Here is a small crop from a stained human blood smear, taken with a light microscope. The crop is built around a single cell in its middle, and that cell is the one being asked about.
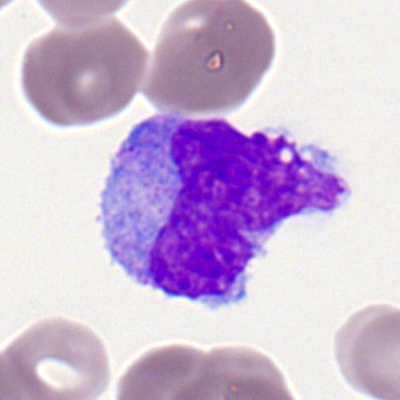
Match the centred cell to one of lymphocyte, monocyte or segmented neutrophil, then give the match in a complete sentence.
Positioned in the middle of the crop is a monocyte.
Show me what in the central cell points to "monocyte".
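Monocyte. Nucleus placed in the right part of the cell. Chromatin dark purple, coarsely clumped. Cytoplasm dusted with fine purplish granules. A few small clear vacuoles near the upper right edge of the cell.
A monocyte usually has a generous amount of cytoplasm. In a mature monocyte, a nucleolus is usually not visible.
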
